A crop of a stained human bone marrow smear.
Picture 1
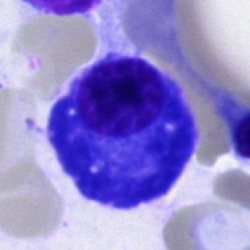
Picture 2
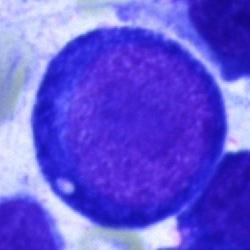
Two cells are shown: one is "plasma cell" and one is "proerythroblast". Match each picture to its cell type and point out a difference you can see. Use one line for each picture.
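In picture 1 we see a plasma cell: The cytoplasm is abundant and stains deep blue.
In picture 2 we see a proerythroblast: The cytoplasm is a thin rim of deep blue around the nucleus.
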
